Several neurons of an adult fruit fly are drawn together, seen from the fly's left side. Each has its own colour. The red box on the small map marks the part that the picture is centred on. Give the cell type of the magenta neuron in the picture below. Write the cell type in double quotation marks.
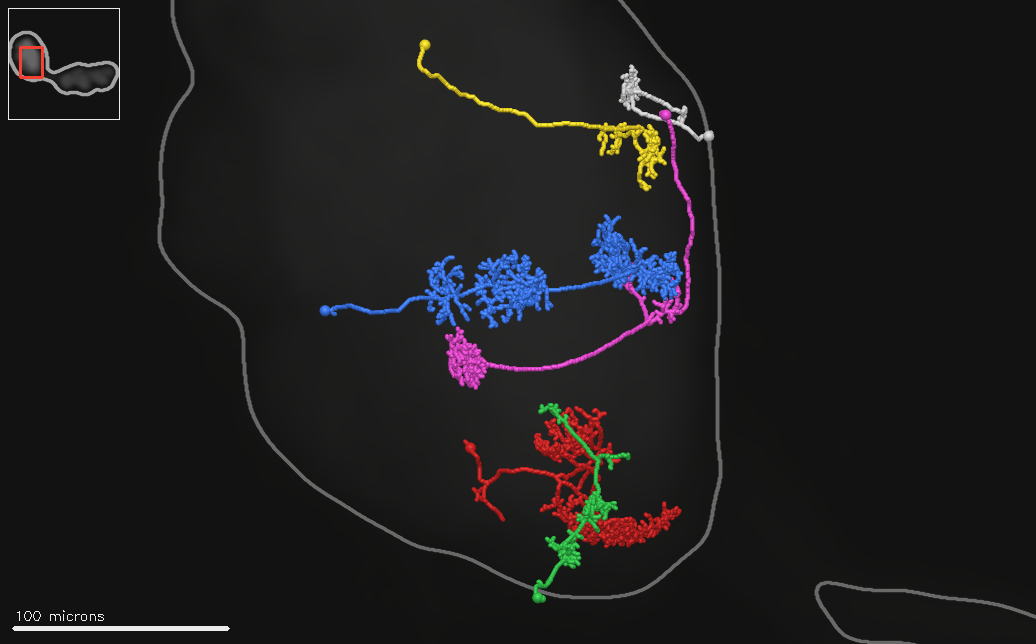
"Y3"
